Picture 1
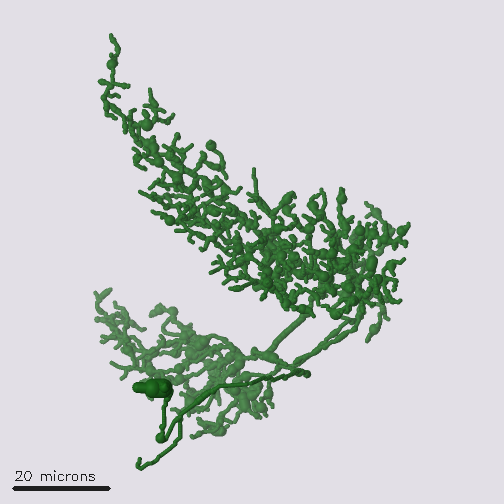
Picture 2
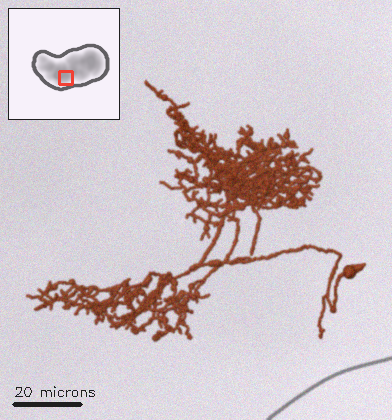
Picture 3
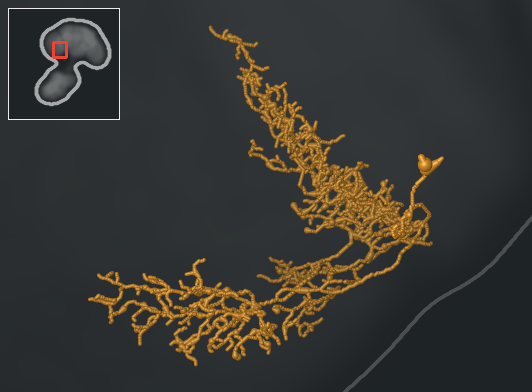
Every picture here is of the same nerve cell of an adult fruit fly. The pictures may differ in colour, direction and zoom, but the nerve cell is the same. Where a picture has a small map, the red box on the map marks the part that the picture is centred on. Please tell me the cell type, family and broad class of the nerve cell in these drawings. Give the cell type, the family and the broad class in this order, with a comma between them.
TmY19a, TmY, optic-lobe intrinsic neuron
